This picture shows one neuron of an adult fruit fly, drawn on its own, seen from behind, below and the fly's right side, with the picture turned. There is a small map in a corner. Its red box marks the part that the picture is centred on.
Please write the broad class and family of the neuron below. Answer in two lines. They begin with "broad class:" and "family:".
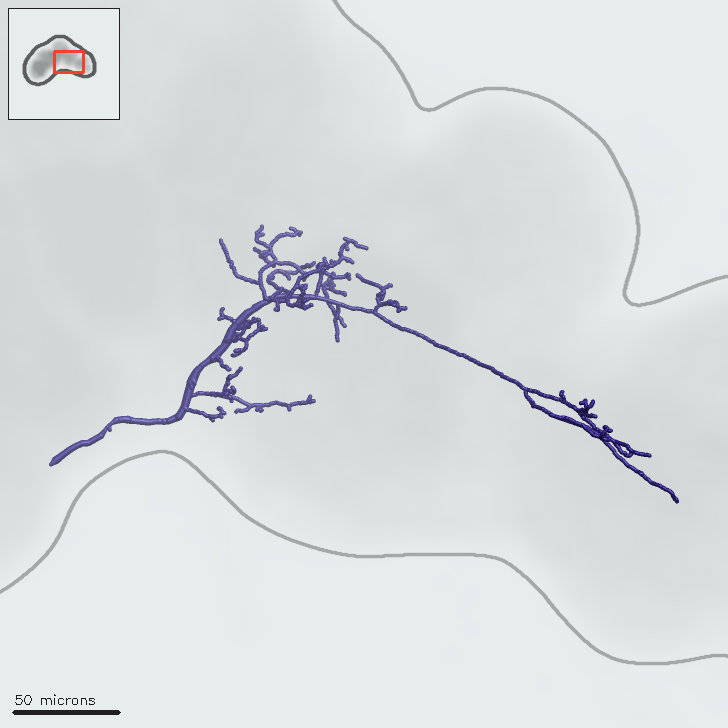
broad class: sensory neuron entering the nerve cord
family: class mechanosensory proprioceptive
